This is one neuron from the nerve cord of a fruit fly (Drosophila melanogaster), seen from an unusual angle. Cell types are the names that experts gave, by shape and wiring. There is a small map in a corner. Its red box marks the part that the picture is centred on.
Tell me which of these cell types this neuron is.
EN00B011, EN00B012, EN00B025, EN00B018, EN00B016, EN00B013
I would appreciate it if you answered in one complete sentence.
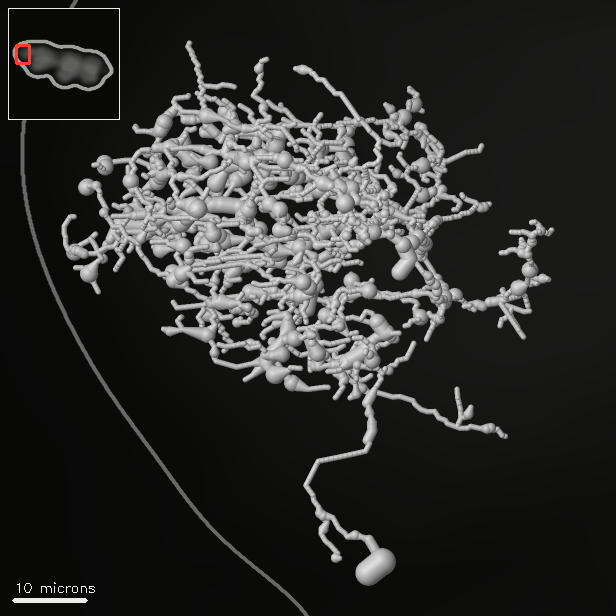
The cell type that fits this neuron is EN00B018.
